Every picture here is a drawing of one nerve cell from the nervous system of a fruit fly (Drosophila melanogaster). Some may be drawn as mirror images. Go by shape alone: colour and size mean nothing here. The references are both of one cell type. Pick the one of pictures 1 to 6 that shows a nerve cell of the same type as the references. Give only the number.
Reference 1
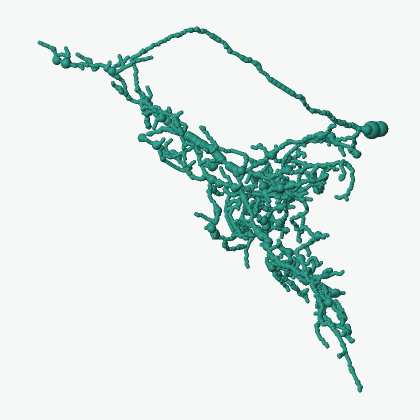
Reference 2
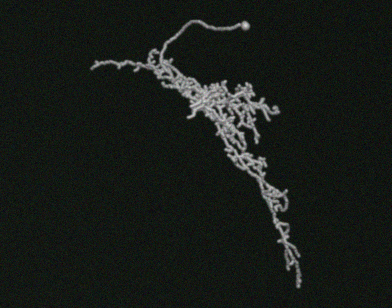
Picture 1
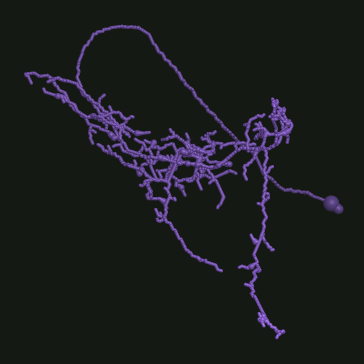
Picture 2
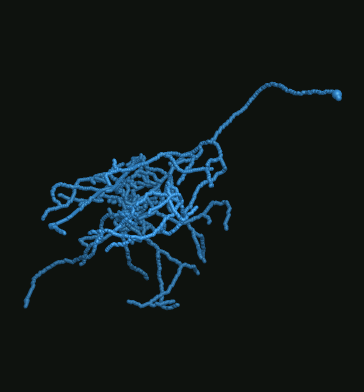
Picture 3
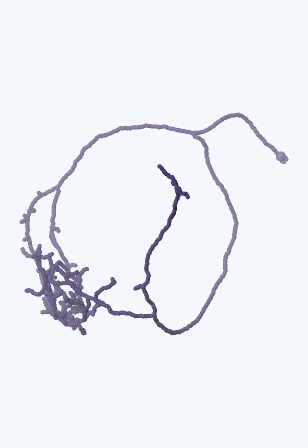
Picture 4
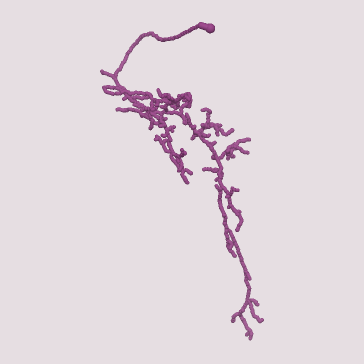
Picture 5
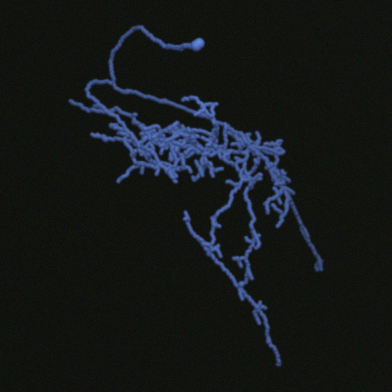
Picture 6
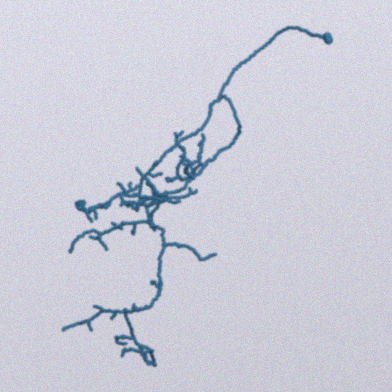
5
